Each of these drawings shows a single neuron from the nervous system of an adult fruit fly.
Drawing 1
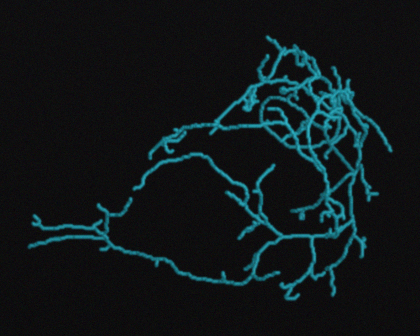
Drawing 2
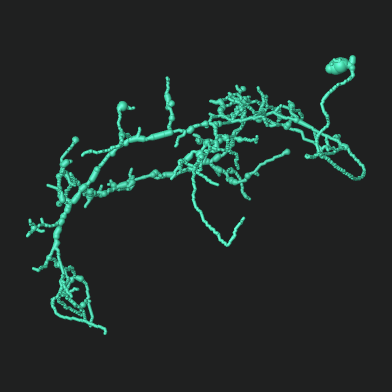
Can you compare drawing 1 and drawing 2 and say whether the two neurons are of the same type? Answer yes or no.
no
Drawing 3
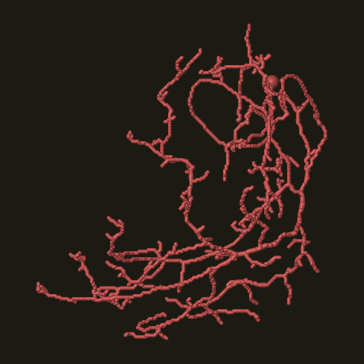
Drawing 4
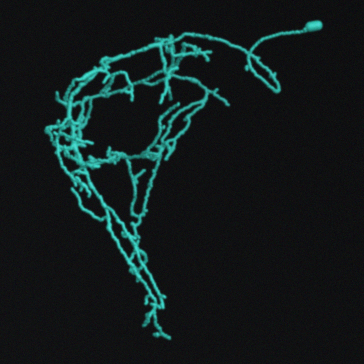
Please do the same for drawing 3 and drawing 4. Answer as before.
no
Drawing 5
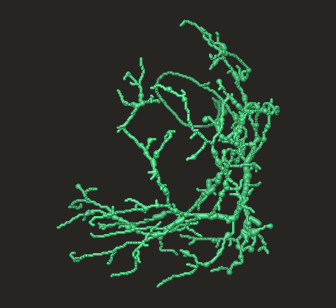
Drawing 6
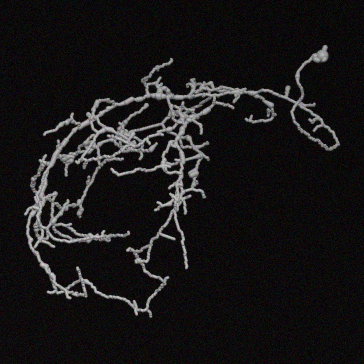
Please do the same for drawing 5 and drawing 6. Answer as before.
yes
